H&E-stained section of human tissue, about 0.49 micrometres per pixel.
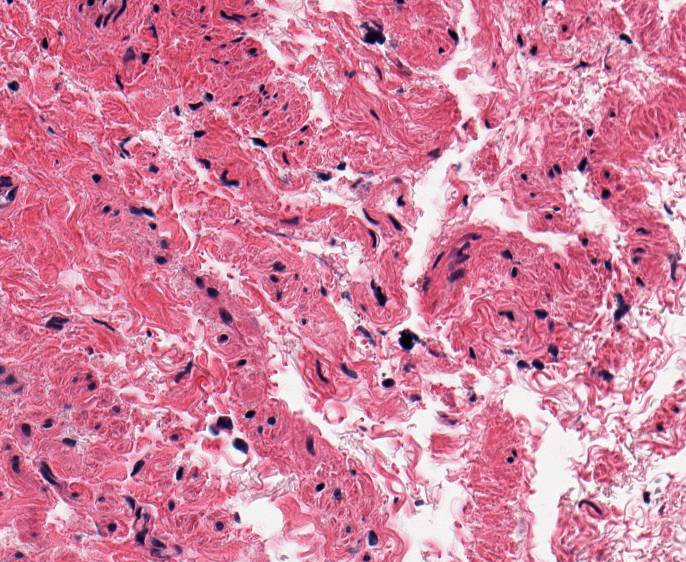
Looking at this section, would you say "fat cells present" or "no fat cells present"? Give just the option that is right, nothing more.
No fat cells present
